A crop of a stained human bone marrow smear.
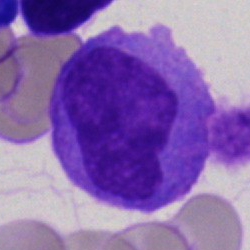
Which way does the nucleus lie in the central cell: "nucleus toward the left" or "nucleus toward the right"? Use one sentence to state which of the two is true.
Its nucleus is located toward the left side of the cell.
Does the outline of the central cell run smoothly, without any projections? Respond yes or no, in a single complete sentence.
No, it is a rough edge, not a smooth one, that bounds the cell.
